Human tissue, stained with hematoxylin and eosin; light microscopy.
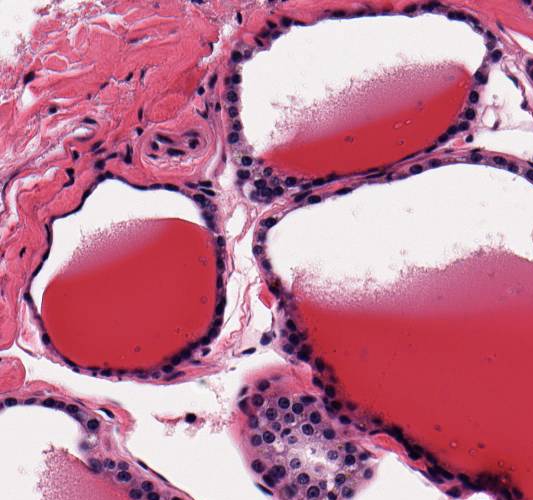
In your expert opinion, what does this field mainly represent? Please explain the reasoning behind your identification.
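Here the tissue is thyroid follicle; a few large rounded follicles, filled with homogeneous pink-red material, take up most of the field. Each is lined by a single layer of flattened to low cuboidal cells with small dark nuclei.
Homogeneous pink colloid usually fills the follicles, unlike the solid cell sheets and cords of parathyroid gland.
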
